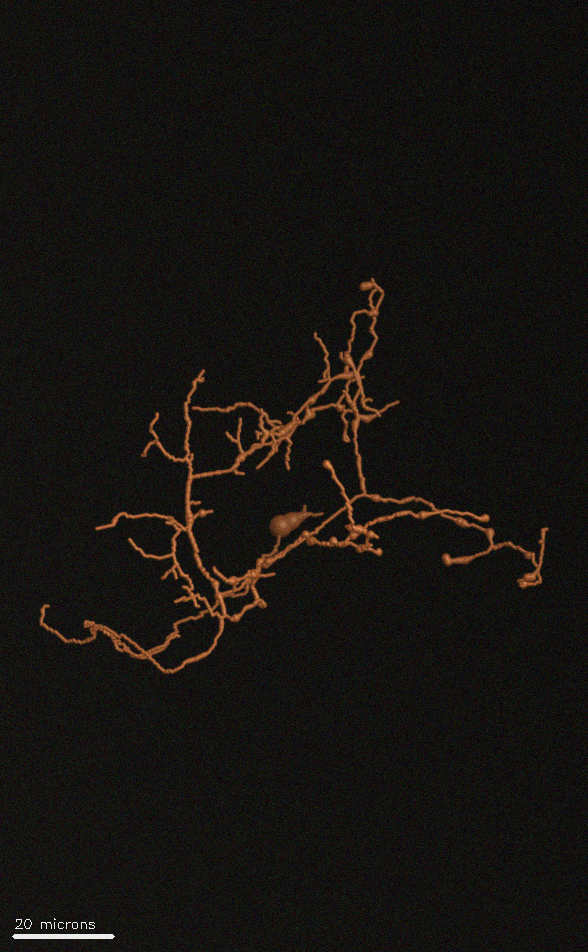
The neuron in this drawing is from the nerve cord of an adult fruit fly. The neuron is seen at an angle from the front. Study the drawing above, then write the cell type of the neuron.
IN14A065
